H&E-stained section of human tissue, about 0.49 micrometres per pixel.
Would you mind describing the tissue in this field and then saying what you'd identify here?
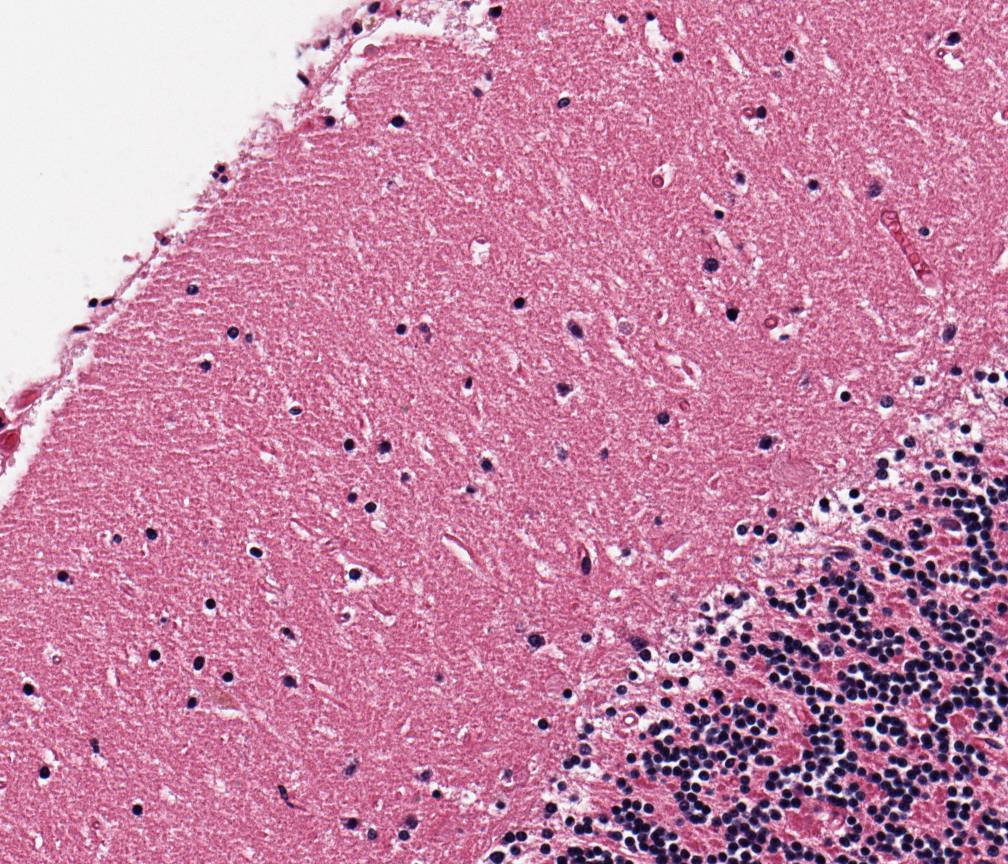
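Upper left to middle: pale pink, finely fibrillary tissue, few cells. Within it, small dark nuclei widely scattered, well spaced. Lower right corner: dense band of closely packed dark nuclei. These nuclei small, round, deeply stained, very little visible cytoplasm. Tissue: cerebellum.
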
